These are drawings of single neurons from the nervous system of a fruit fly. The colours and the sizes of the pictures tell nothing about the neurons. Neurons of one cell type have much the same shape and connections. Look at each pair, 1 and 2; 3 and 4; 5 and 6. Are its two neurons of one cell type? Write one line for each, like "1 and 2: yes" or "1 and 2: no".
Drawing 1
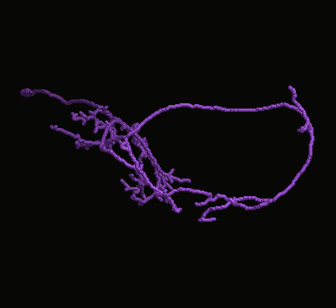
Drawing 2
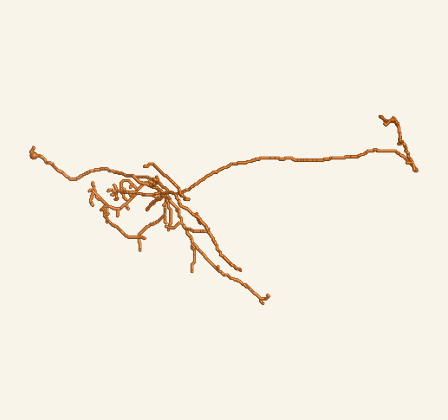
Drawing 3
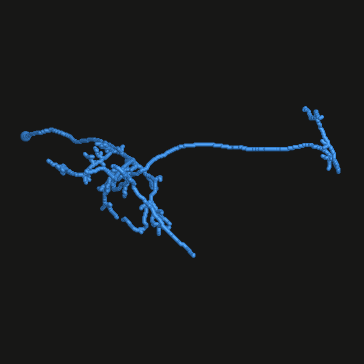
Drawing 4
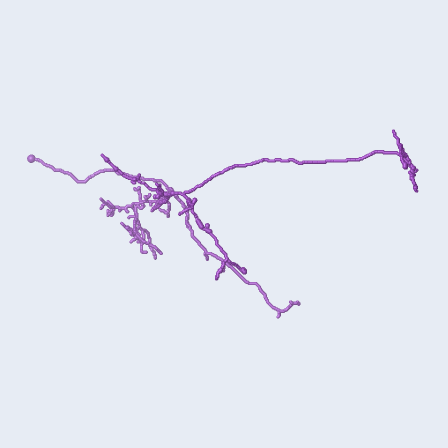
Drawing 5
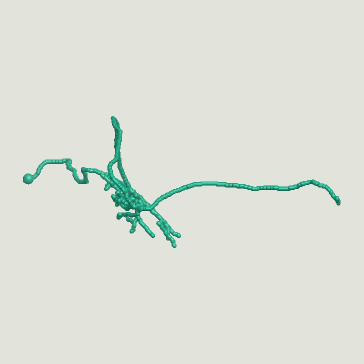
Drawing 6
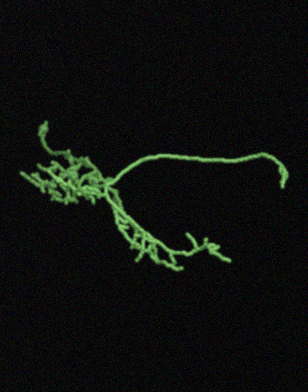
1 and 2: yes
3 and 4: yes
5 and 6: no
